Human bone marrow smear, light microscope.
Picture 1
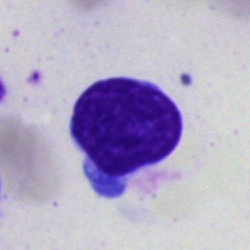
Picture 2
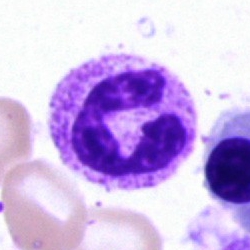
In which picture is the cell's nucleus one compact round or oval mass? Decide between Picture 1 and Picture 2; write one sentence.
In picture 1 the nucleus of the cell is a compact round or oval mass, not a band.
